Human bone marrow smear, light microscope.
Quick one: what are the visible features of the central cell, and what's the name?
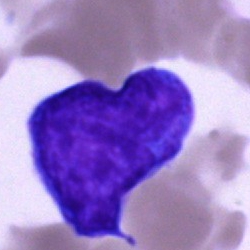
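Whole cell stains deep blue-violet. No separate pale rim of cytoplasm distinguishable around the dark-staining mass. Short, narrow pointed tail projects from lower end. Vacuoles: none visible. Name: blast.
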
